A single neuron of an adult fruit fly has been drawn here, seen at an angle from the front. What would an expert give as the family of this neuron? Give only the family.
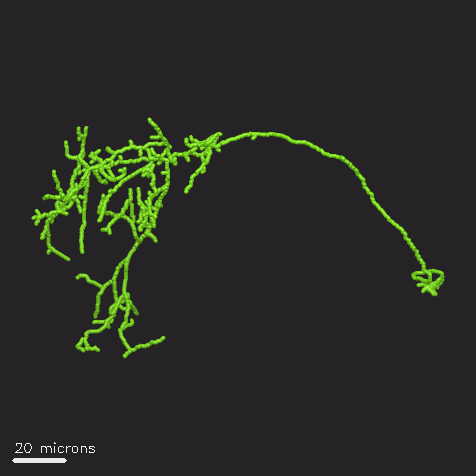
hemilineage 12B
